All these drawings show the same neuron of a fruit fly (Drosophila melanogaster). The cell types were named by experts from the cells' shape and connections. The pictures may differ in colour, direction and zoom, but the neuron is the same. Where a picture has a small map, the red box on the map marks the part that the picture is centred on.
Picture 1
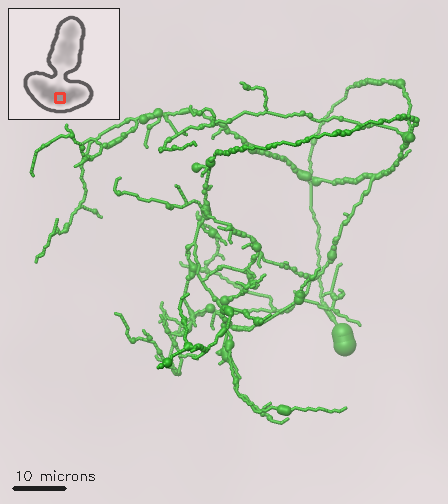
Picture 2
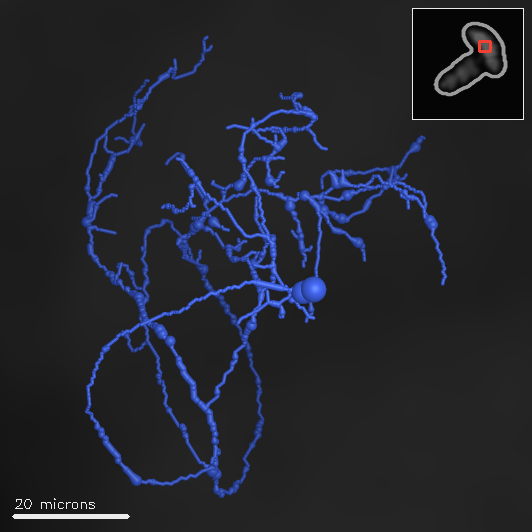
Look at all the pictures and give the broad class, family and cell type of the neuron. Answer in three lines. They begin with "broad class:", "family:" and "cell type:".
broad class: central-brain intrinsic neuron
family: hemilineage SMPpd1
cell type: CB1895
